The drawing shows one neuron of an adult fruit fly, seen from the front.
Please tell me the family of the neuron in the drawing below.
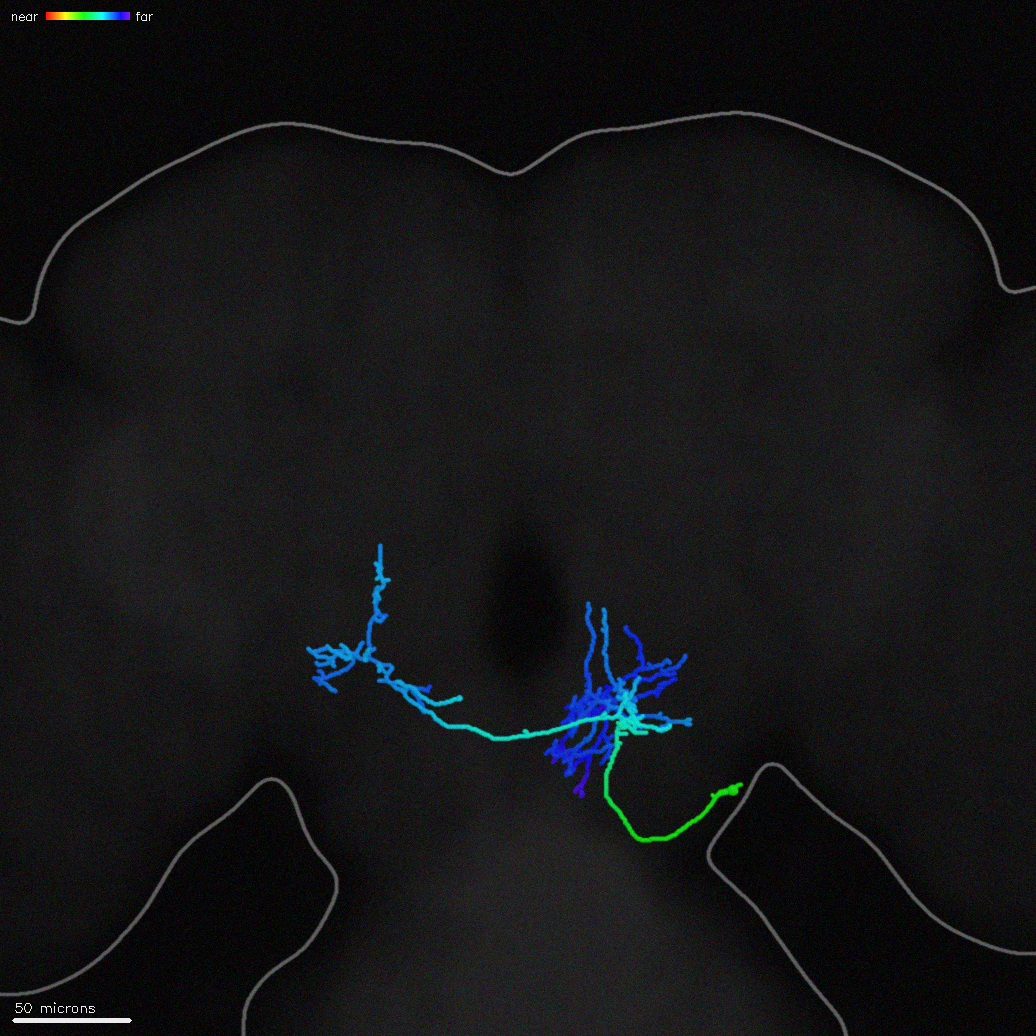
hemilineage MX7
